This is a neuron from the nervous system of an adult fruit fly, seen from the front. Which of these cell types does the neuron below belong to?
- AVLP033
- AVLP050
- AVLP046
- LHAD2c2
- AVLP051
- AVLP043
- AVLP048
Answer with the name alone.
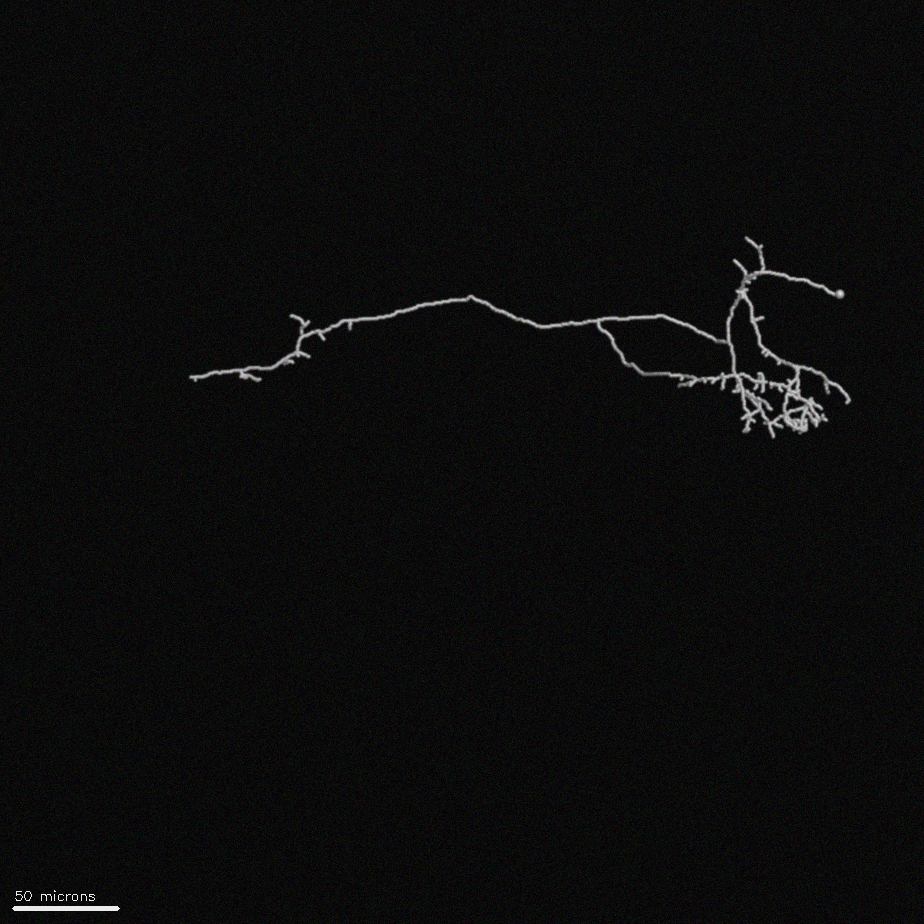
AVLP050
